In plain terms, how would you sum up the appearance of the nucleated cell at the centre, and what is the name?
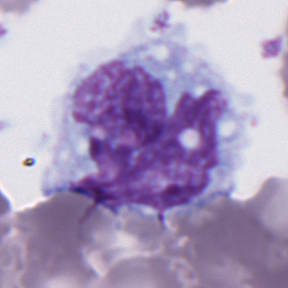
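See that big irregular nucleus with the deep notch at its upper right? There's one round clear hole in its right part, and a fair rim of pale greyish-blue cytoplasm around it. The edge is ragged, poorly defined. That's a monocyte.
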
